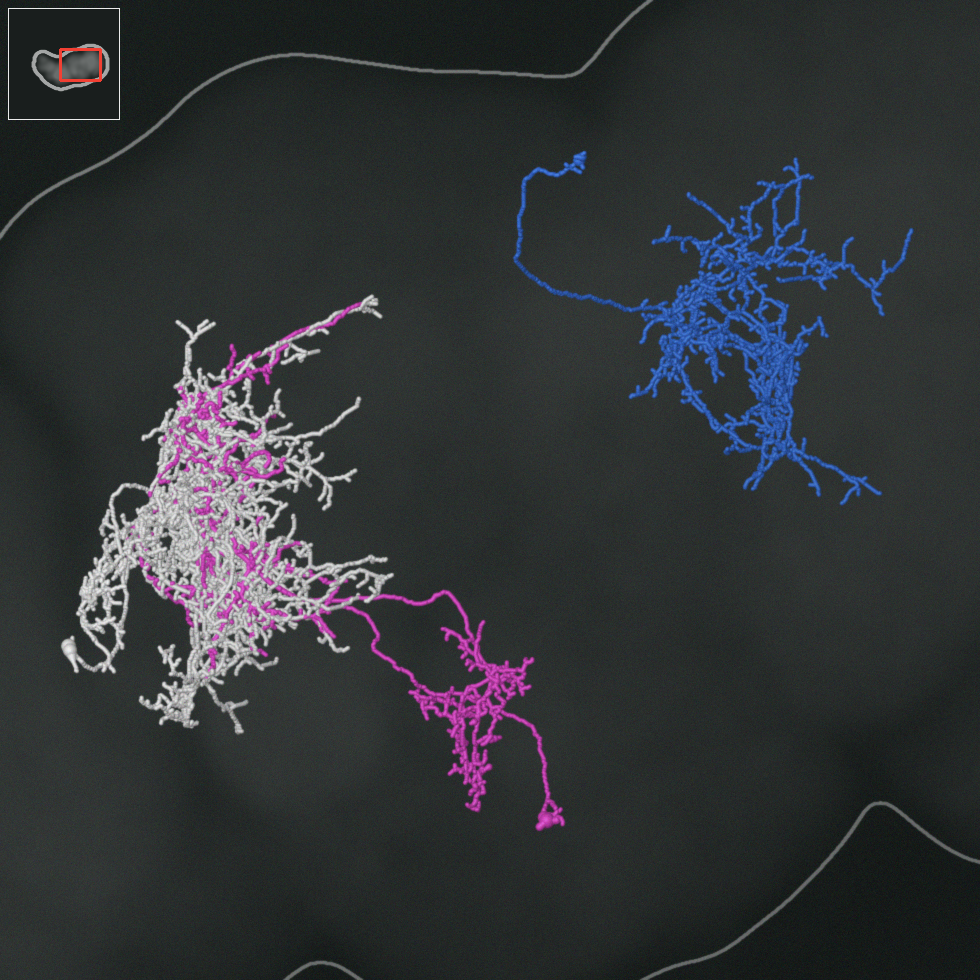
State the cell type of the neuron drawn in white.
PLP256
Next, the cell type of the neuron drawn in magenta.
SAD043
